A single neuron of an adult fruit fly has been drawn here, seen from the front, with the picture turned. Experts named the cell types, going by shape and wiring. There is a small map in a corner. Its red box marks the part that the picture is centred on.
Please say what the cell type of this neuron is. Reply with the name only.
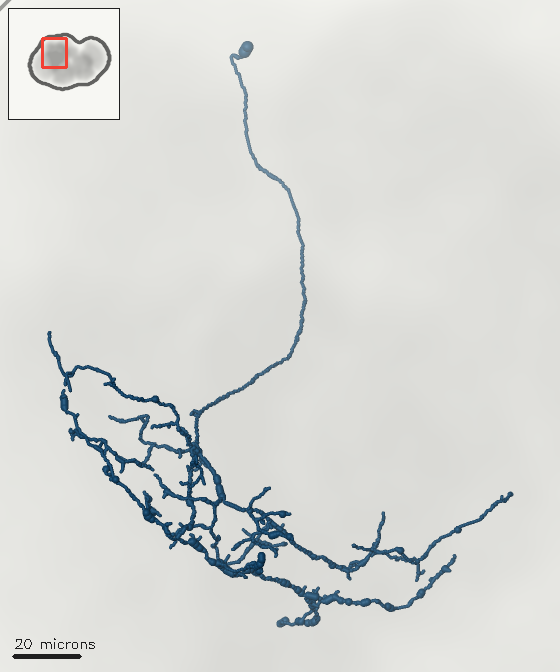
IN06B066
